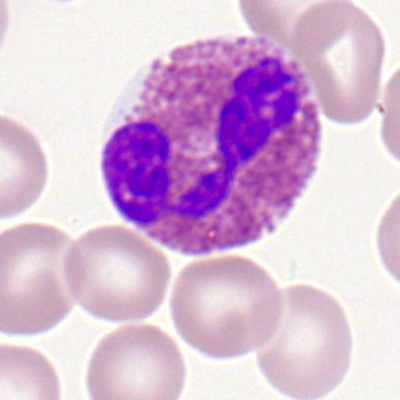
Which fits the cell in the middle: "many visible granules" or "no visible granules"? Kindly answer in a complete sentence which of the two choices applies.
There are many visible granules in its cytoplasm.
